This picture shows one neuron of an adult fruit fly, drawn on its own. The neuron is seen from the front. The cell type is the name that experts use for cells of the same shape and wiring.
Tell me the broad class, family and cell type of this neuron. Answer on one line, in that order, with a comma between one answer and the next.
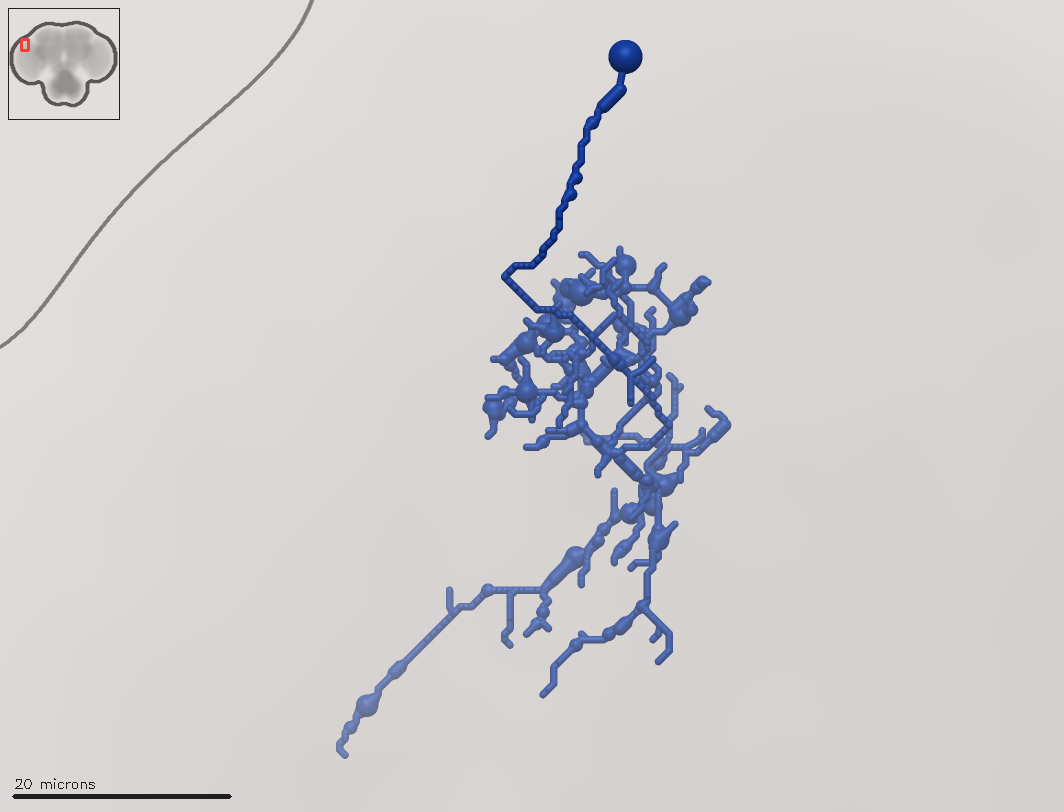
optic-lobe intrinsic neuron, Mi, Mi16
